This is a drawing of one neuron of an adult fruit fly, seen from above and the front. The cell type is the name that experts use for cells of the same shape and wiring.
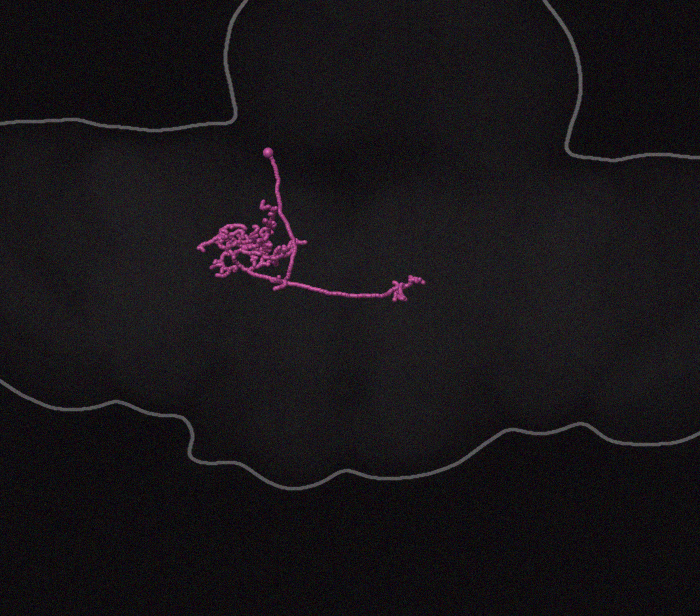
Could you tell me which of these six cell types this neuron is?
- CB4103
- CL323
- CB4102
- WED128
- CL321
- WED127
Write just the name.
CB4102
